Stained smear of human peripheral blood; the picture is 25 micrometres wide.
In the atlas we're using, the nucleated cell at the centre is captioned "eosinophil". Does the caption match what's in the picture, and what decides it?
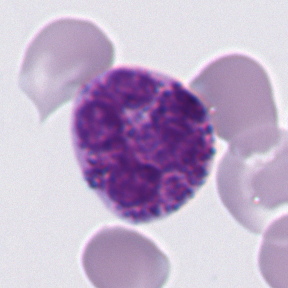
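Look first at the nucleus. Coarse dark purple granules lie over it as well as over the rest of the cell, and they hide so much of it that its outline cannot be traced sharply. That is why eosinophil does not fit here: this cell is a basophil.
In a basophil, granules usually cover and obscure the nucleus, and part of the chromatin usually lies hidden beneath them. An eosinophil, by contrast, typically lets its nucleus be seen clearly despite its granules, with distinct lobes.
Granules spread through the cytoplasm would, on their own, suit either name.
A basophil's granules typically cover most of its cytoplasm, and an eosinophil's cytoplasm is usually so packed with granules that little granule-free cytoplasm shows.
Notice too the dark granules standing out along the cell's margin. No nucleoli and no vacuoles are visible.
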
